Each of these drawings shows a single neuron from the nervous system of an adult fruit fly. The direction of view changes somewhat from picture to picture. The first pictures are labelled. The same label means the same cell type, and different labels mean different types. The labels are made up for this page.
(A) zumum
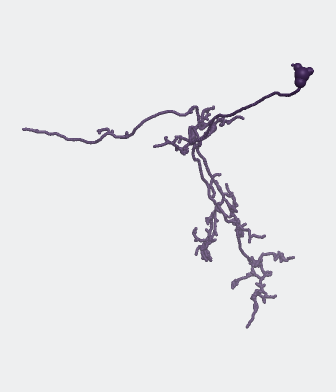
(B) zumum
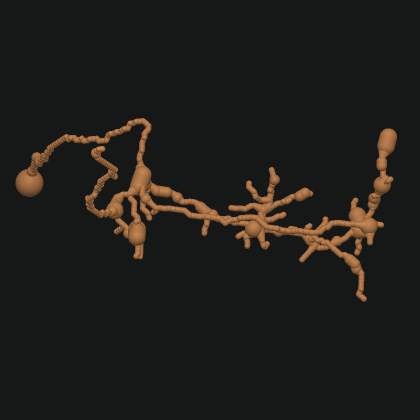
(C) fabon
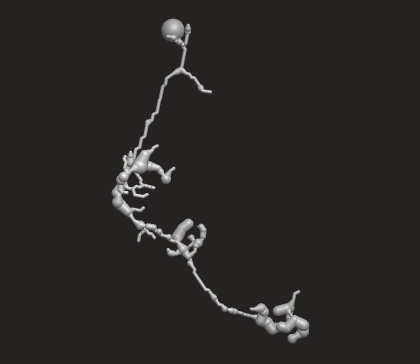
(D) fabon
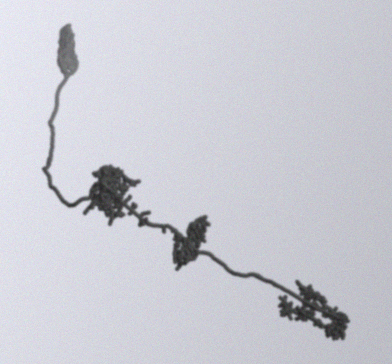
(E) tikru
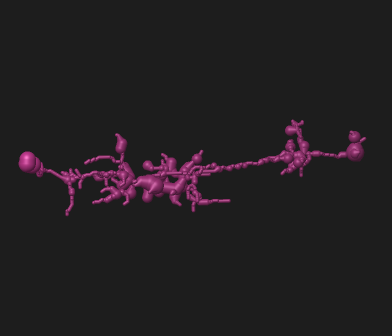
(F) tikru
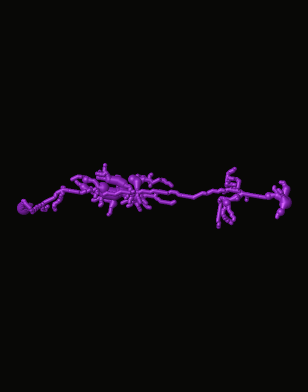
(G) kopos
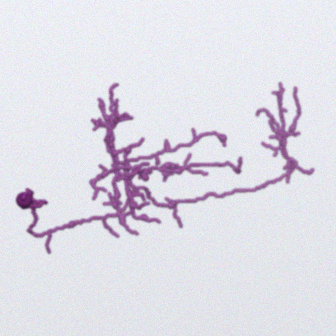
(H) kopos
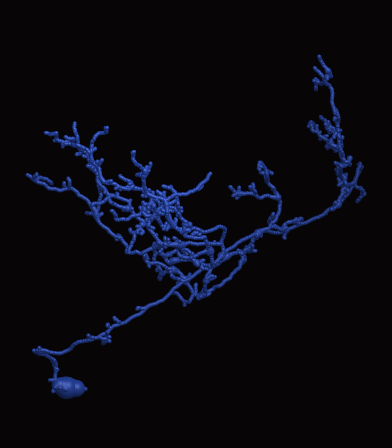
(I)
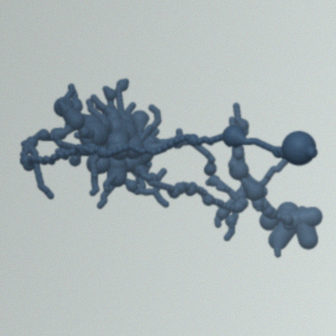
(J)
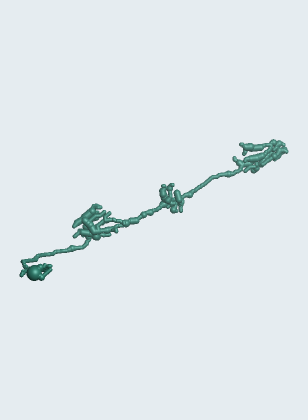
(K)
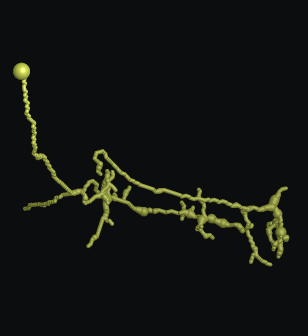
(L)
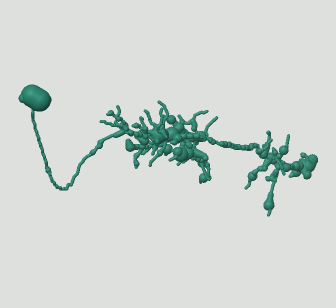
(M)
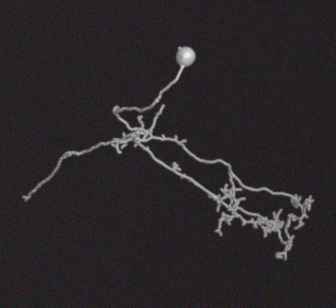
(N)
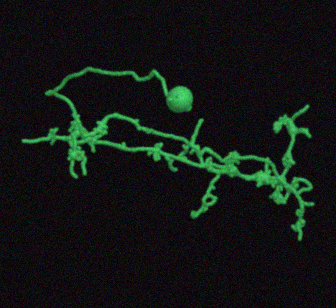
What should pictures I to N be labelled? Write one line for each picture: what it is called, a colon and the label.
I: tikru
J: fabon
K: zumum
L: tikru
M: zumum
N: zumum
